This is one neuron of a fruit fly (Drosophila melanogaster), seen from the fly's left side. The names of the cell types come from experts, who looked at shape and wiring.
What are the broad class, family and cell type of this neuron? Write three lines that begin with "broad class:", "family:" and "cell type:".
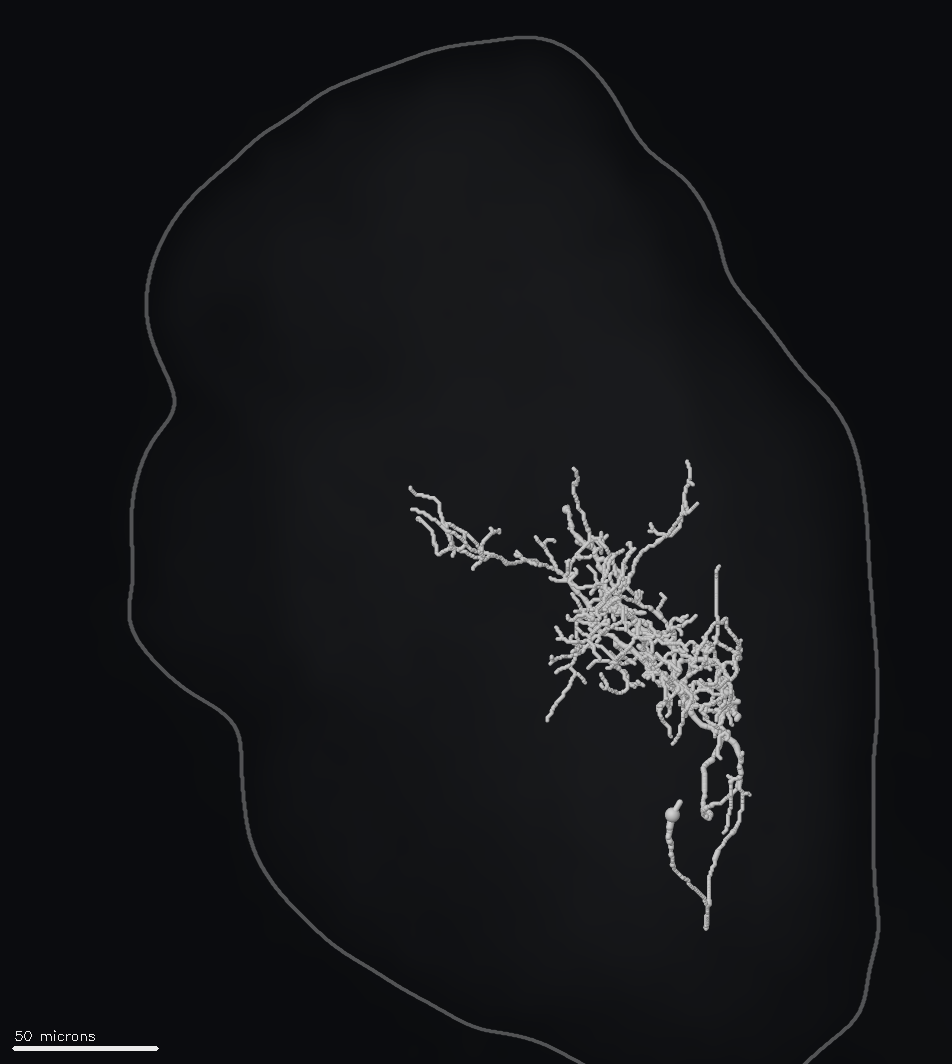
broad class: central-brain intrinsic neuron
family: hemilineage LB3
cell type: PS336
